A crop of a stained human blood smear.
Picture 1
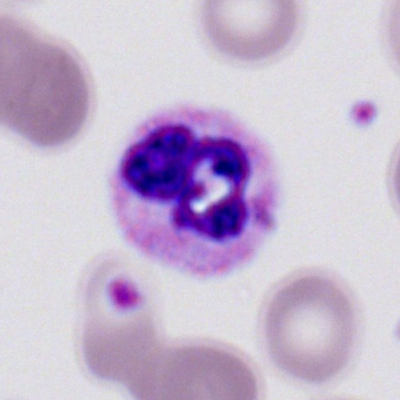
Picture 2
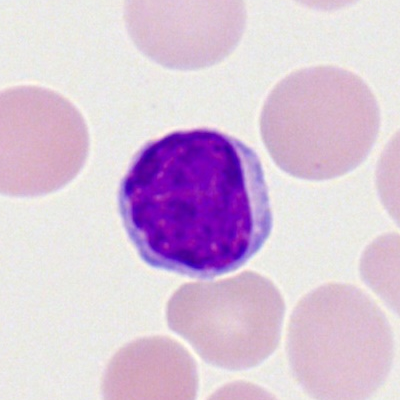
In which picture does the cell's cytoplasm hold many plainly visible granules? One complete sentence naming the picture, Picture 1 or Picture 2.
A large number of visible granules is seen in the cytoplasm of the cell in picture 1.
